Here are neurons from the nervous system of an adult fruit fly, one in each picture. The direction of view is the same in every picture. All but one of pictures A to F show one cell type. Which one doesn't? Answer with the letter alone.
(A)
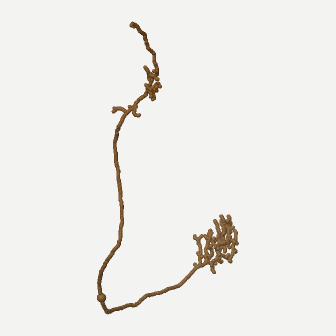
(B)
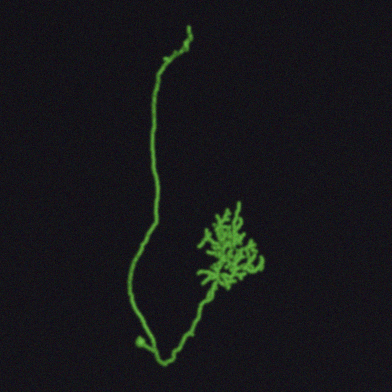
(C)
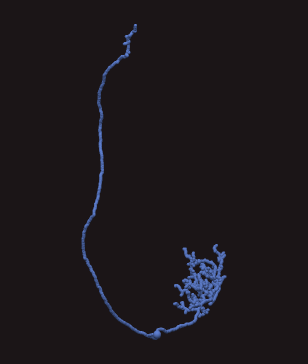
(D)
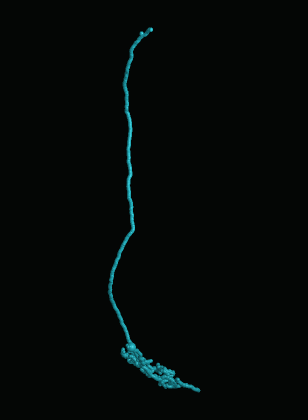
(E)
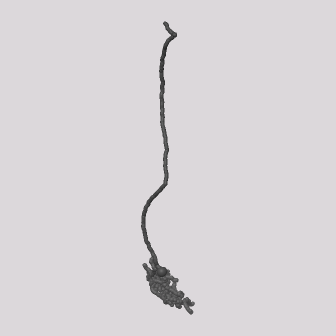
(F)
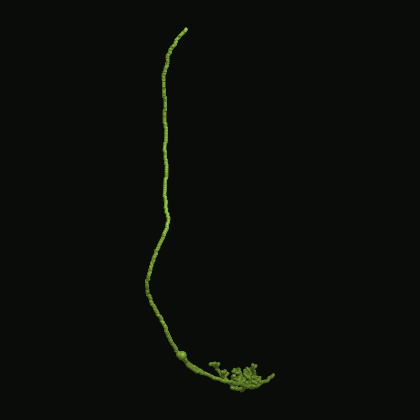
A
